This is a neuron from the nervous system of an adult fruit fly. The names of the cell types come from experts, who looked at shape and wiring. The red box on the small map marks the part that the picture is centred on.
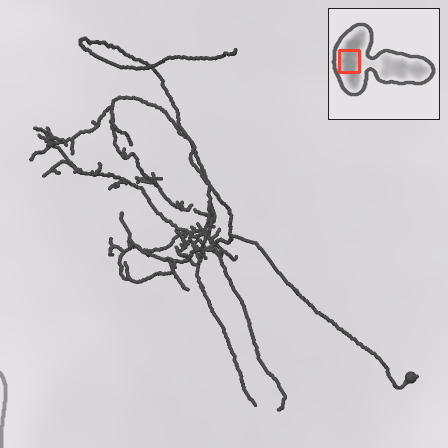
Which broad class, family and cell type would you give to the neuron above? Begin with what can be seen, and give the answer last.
It is in the brain and does not reach the nerve cord. Its cell body lies at the lower right of the picture. Dozens of branch ends can be seen. This is a central-brain intrinsic neuron. Its family is hemilineage SMPpv2_dorsal. Its cell type is SIP053.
